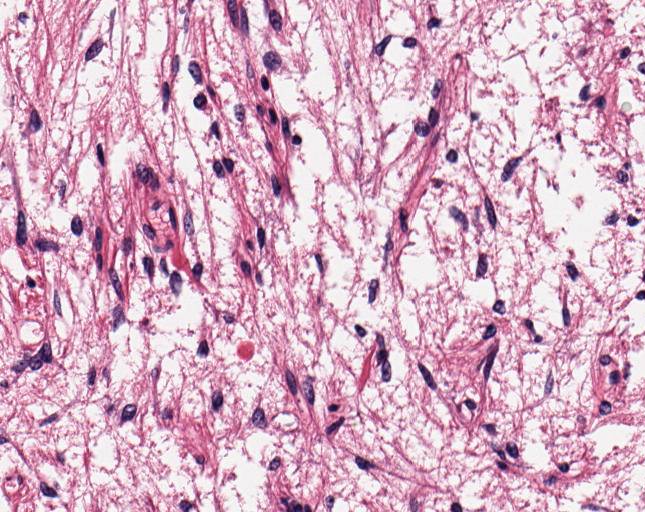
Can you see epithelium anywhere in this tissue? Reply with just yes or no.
No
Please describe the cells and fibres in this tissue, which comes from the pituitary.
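Dark-staining nuclei, oval to elongated spindle shapes, lie scattered singly through the meshwork, not in clusters or sheets. Most cells show little visible cytoplasm, the nuclei merging into thin pink processes. One small round bright red body lies just left of centre, slightly below the middle.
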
